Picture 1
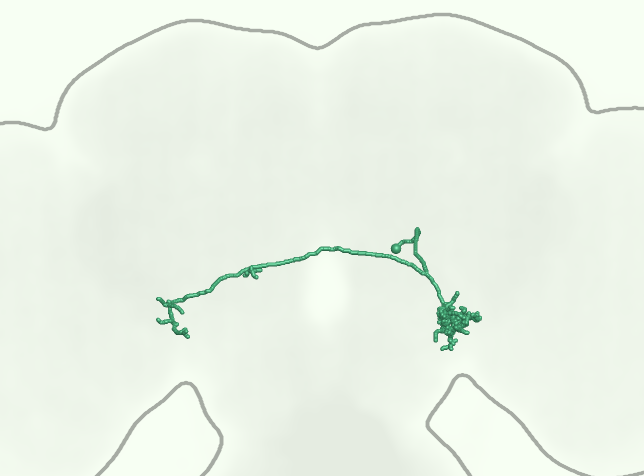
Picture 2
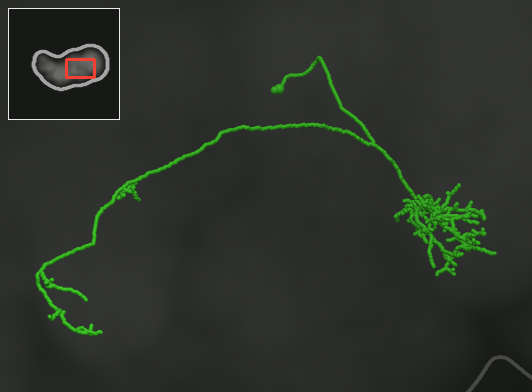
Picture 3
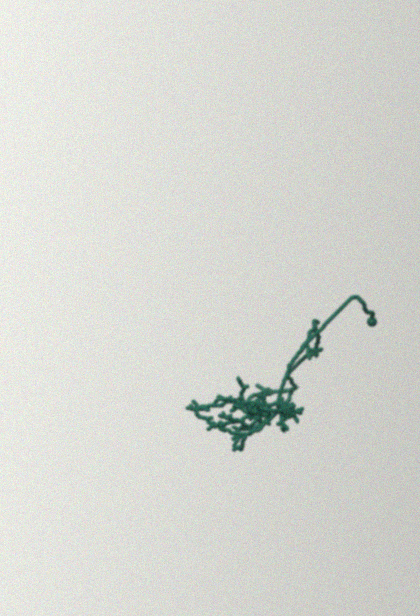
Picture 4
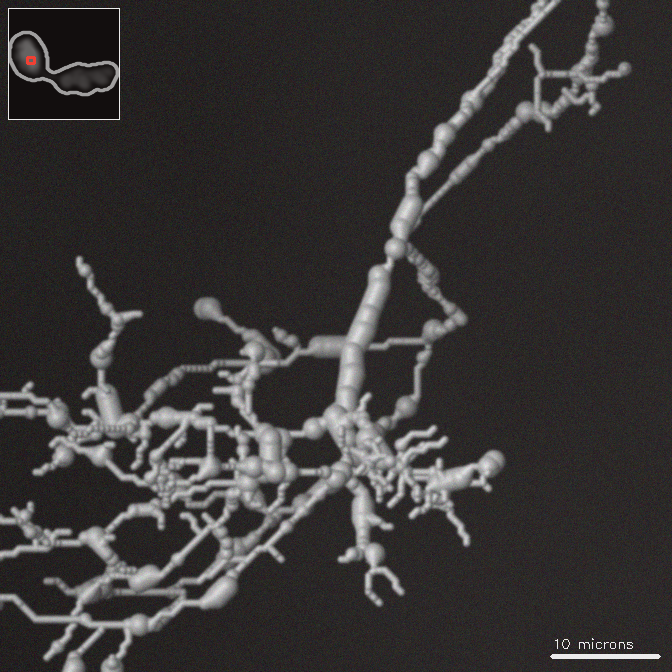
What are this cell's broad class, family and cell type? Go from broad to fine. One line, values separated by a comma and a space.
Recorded: central-brain intrinsic neuron, hemilineage DM6_ventral, CB2501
